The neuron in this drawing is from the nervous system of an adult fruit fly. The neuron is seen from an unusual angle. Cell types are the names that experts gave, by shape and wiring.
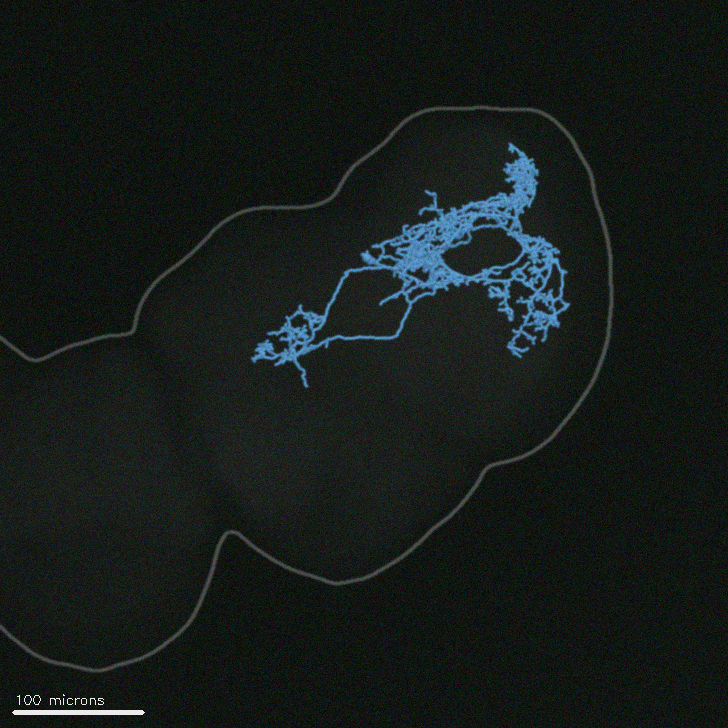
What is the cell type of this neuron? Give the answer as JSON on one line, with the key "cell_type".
{"cell_type": "CL257"}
